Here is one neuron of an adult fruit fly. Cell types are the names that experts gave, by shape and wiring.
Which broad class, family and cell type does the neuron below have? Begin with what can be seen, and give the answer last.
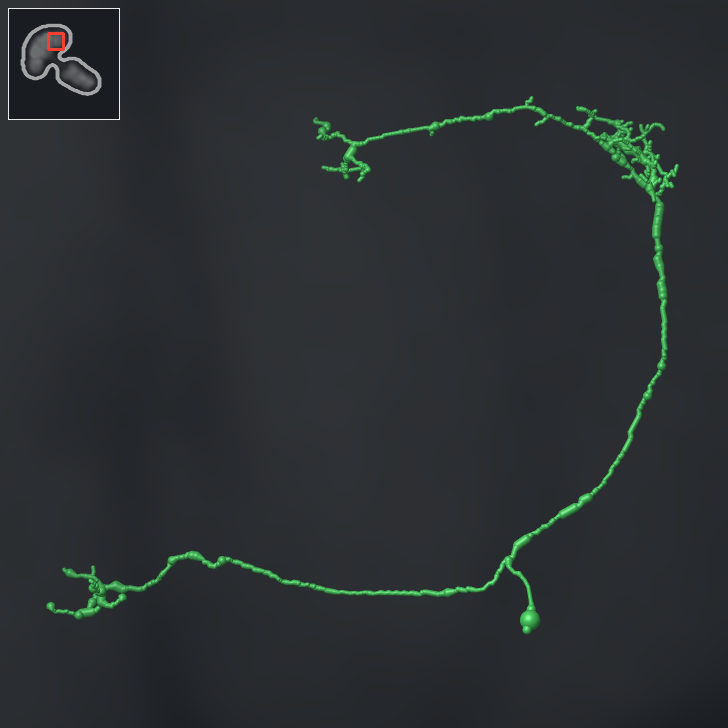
It lies in the brain. Its cell body lies at the lower right of the picture. It is a visual projection neuron. The family is LLPC. The cell type is LLPC2.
